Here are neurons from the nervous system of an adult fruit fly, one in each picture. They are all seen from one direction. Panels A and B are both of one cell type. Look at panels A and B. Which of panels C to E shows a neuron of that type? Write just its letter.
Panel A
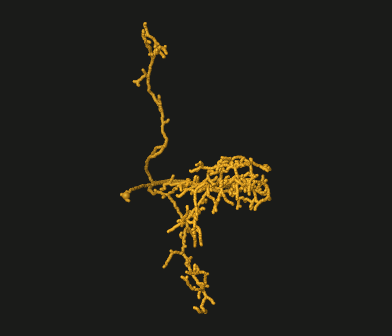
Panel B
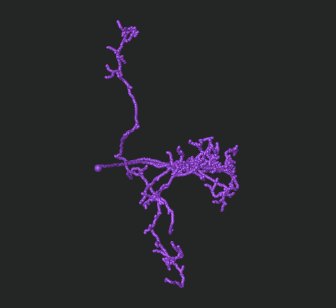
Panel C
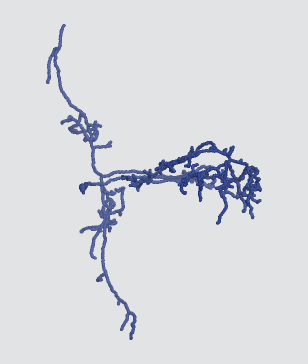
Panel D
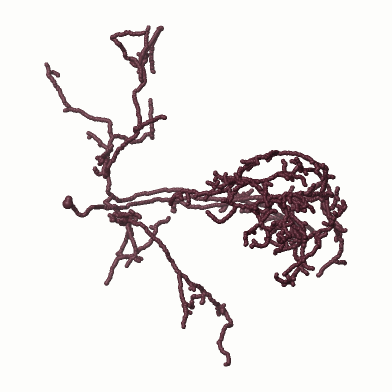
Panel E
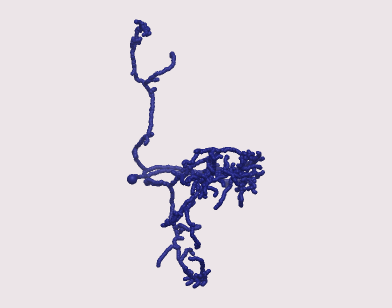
E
